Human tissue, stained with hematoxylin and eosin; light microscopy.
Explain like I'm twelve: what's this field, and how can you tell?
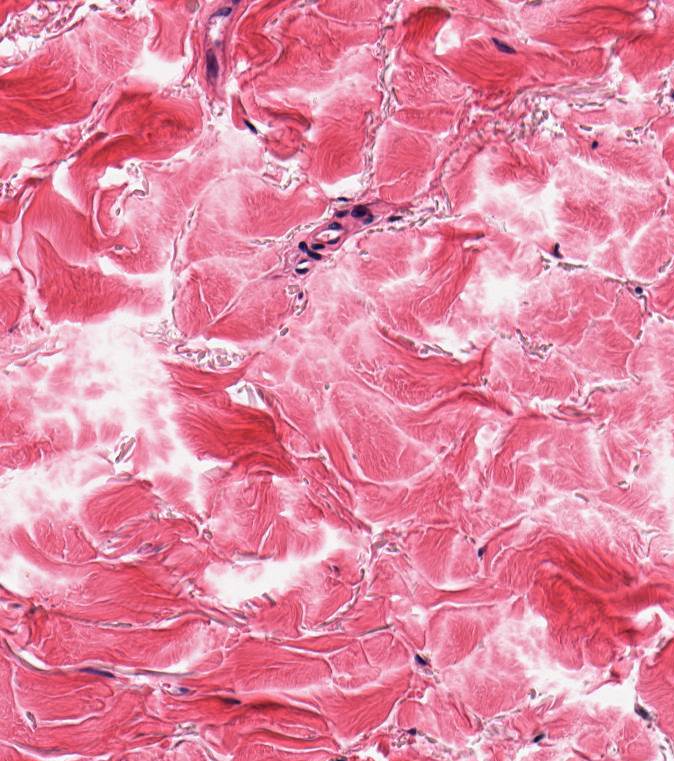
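The tissue is dermis. Closely packed eosinophilic collagen bundles fill the field; there is no epithelium. The bundles run in many different directions and are cut in varied planes.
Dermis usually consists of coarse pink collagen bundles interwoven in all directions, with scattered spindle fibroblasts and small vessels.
Cells are sparse: scattered small dark elongated nuclei sit in the narrow clefts between bundles. A small vessel with a cluster of dark nuclei lies in a cleft near the top centre.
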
